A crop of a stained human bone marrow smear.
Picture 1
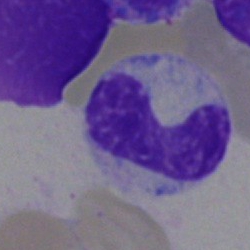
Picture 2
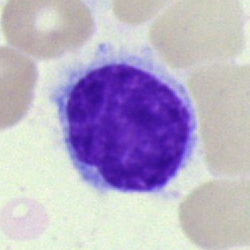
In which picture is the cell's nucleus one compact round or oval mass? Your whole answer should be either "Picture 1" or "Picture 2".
Picture 2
